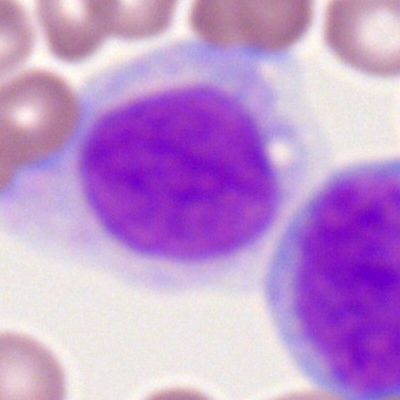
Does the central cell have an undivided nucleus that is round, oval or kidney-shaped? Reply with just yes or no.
Yes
